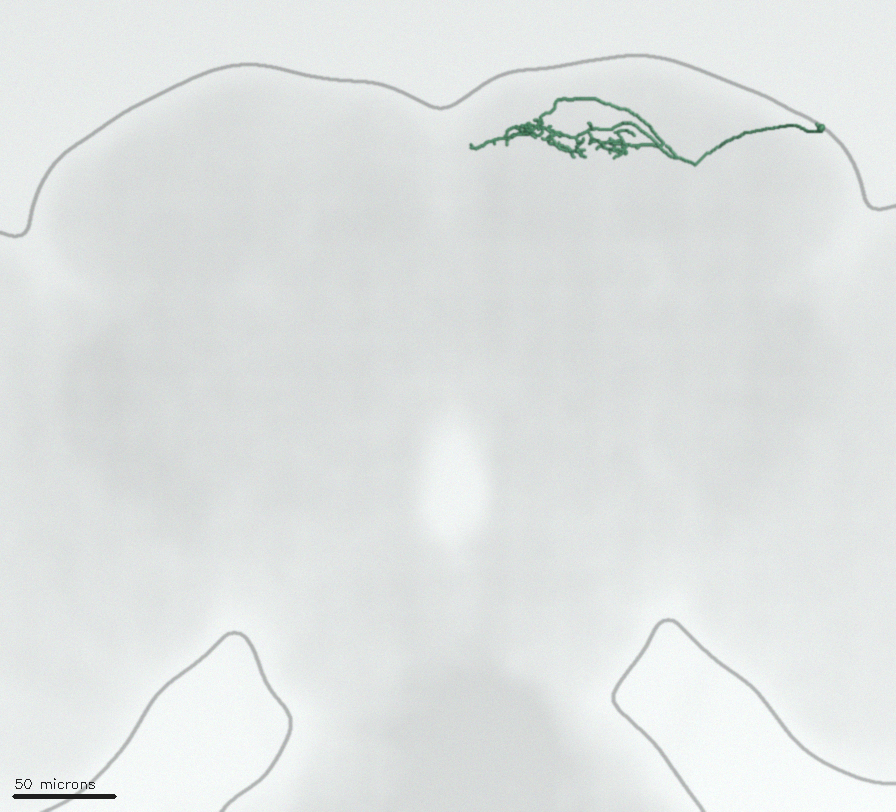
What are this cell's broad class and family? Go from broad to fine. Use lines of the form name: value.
broad class: central-brain intrinsic neuron
family: hemilineage SLPpl1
